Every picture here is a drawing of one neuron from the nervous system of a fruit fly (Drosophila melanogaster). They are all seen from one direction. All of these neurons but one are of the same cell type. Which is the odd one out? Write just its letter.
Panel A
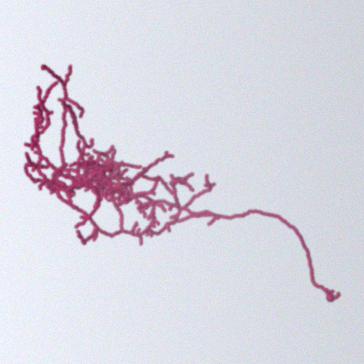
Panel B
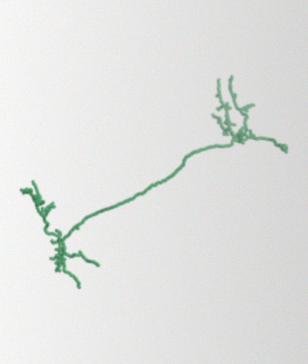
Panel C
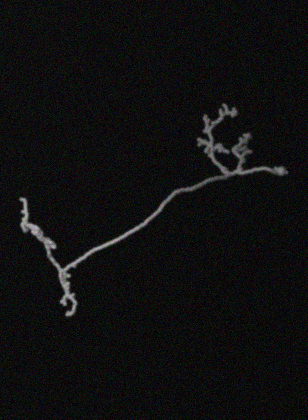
A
